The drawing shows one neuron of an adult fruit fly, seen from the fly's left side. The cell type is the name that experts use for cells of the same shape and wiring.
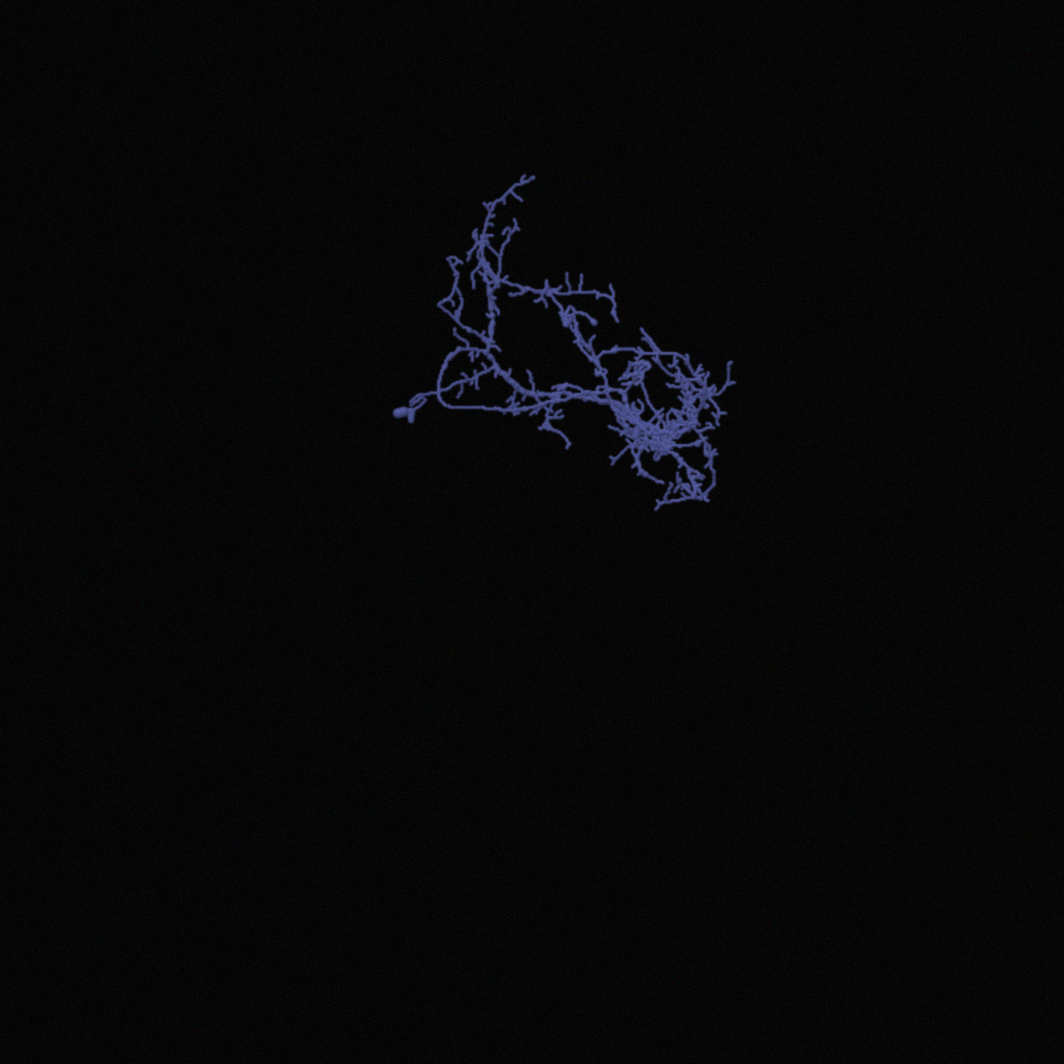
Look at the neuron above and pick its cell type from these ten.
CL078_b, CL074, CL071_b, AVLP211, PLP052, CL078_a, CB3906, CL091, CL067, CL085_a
PLP052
